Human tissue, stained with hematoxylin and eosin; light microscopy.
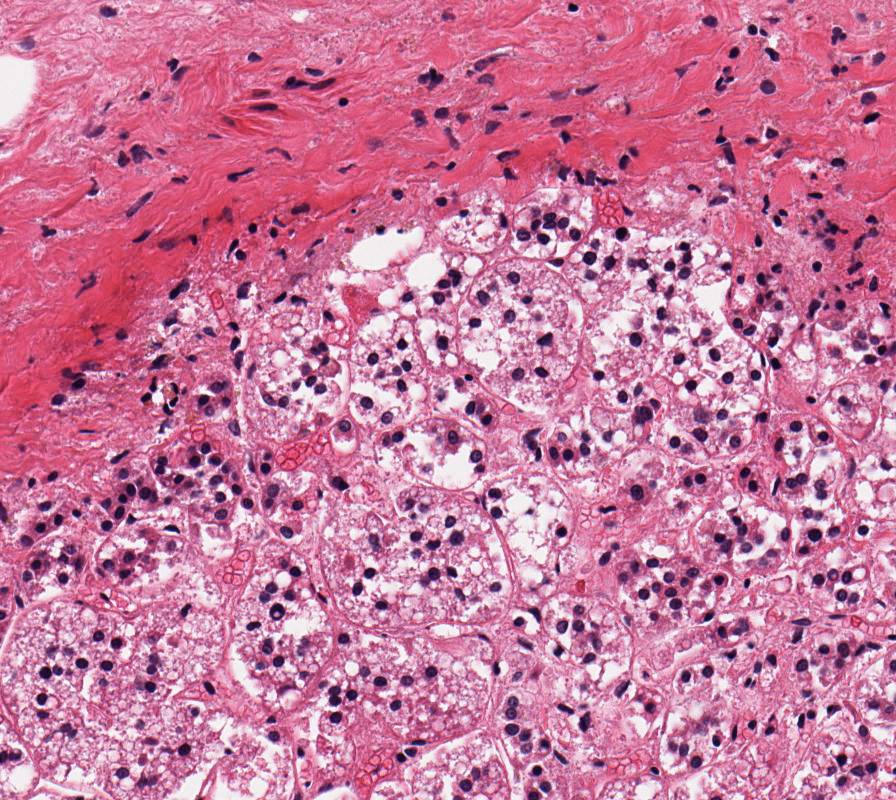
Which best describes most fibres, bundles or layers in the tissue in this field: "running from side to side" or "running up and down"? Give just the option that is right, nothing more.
Running from side to side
